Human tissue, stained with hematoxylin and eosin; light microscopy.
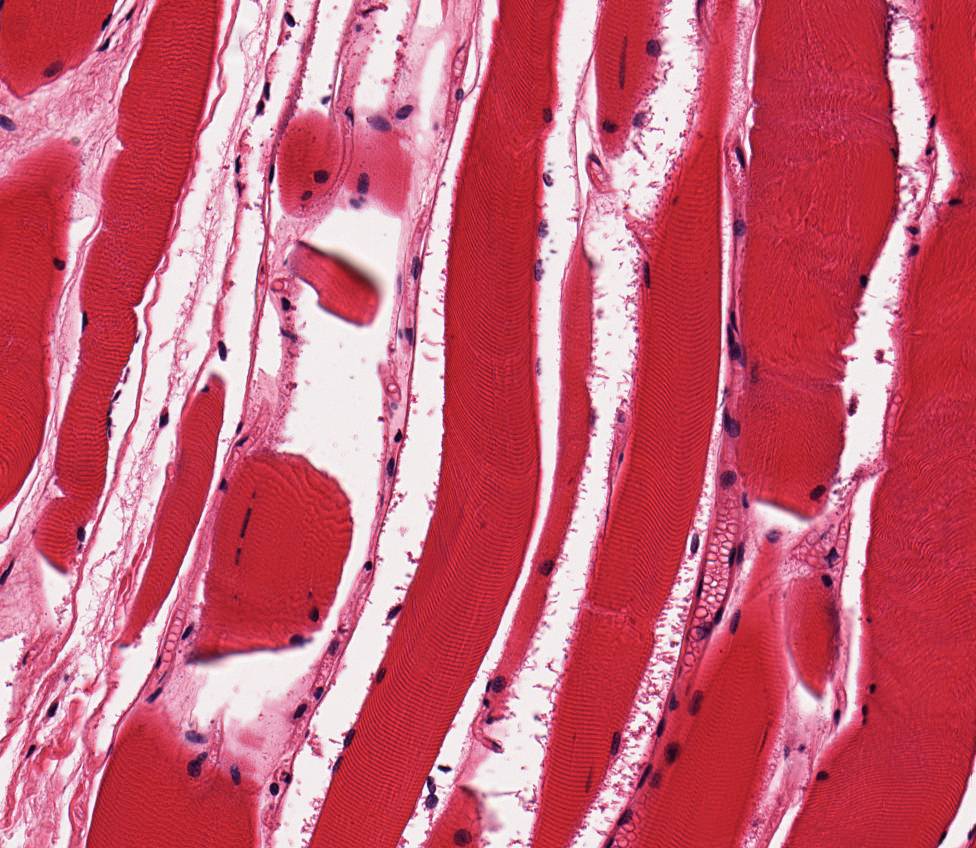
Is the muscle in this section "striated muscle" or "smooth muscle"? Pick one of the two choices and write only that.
Striated muscle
